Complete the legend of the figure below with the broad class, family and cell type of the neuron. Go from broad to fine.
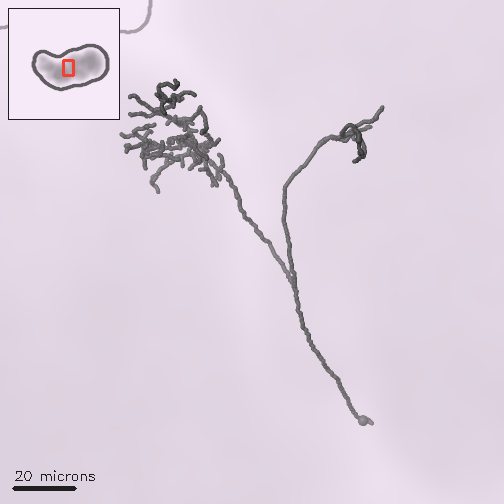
visual projection neuron; LC; LC13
